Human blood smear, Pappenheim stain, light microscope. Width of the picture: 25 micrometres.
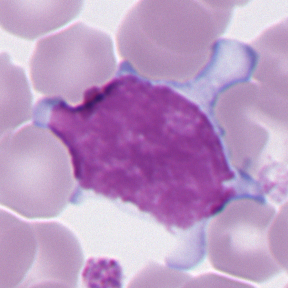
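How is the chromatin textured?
Finely, and fairly evenly spread, without coarse dark clumps.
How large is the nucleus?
About 17 by 11 micrometres, and it stains a deep purple-magenta.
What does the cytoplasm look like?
Pale greyish-blue, drawn out into several tail-like projections reaching between the red cells.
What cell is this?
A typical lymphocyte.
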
